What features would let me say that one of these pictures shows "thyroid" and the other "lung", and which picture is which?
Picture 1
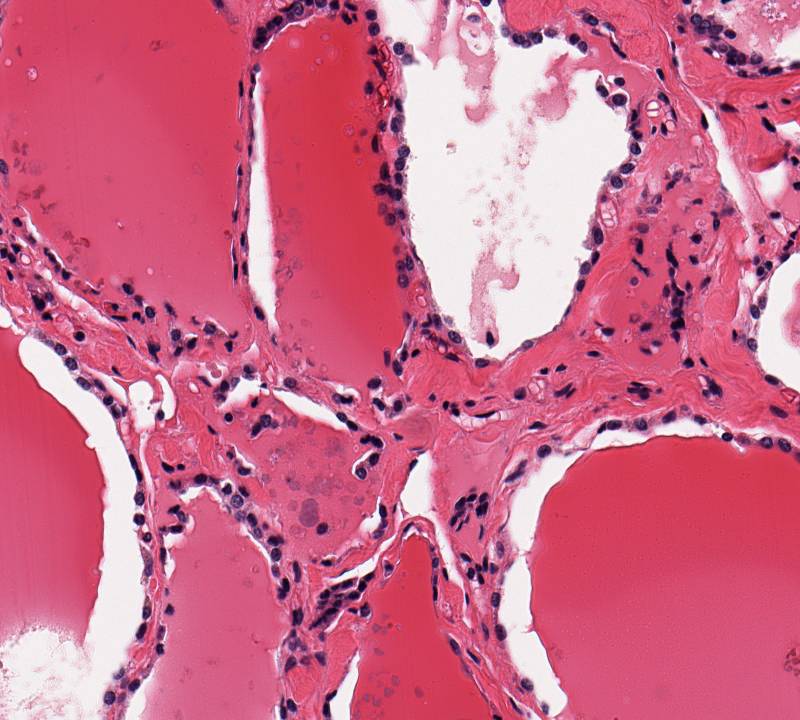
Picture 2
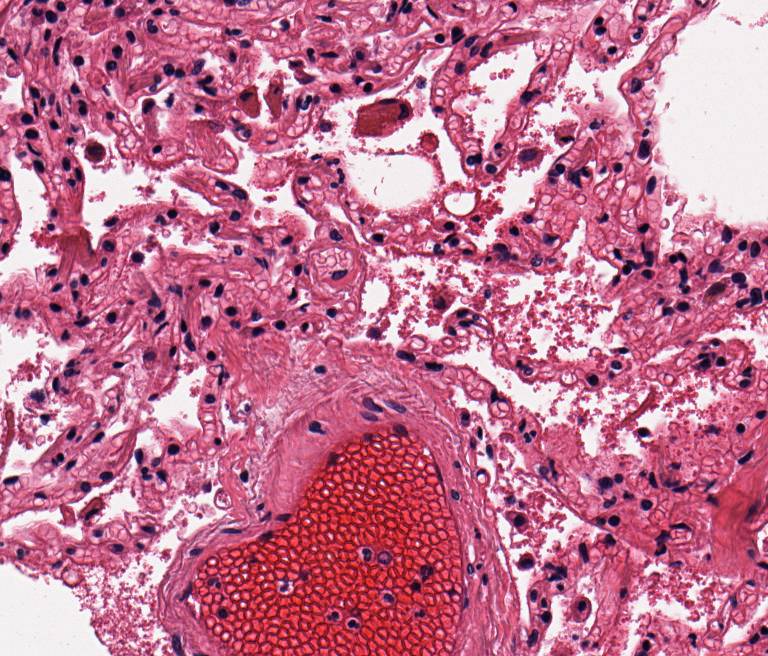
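Thyroid is shown in picture 1, lung in picture 2. The thyroid field consists of large closed spaces, rounded to angular, separated by narrow branching strands of tissue. Each space is lined by a single layer of flattened to low cuboidal cells, and most contain smooth, uniform, deep pink material. The strands are pink fibrous tissue with scattered spindle-shaped nuclei. The lung field is mostly a meshwork of thin branching septa enclosing irregular open spaces. At the lower centre, a large vessel tightly packed with red blood cells is ringed by a pale pink fibrous wall with elongated nuclei.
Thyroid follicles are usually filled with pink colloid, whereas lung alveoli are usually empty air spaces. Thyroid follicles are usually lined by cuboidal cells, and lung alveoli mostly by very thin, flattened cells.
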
